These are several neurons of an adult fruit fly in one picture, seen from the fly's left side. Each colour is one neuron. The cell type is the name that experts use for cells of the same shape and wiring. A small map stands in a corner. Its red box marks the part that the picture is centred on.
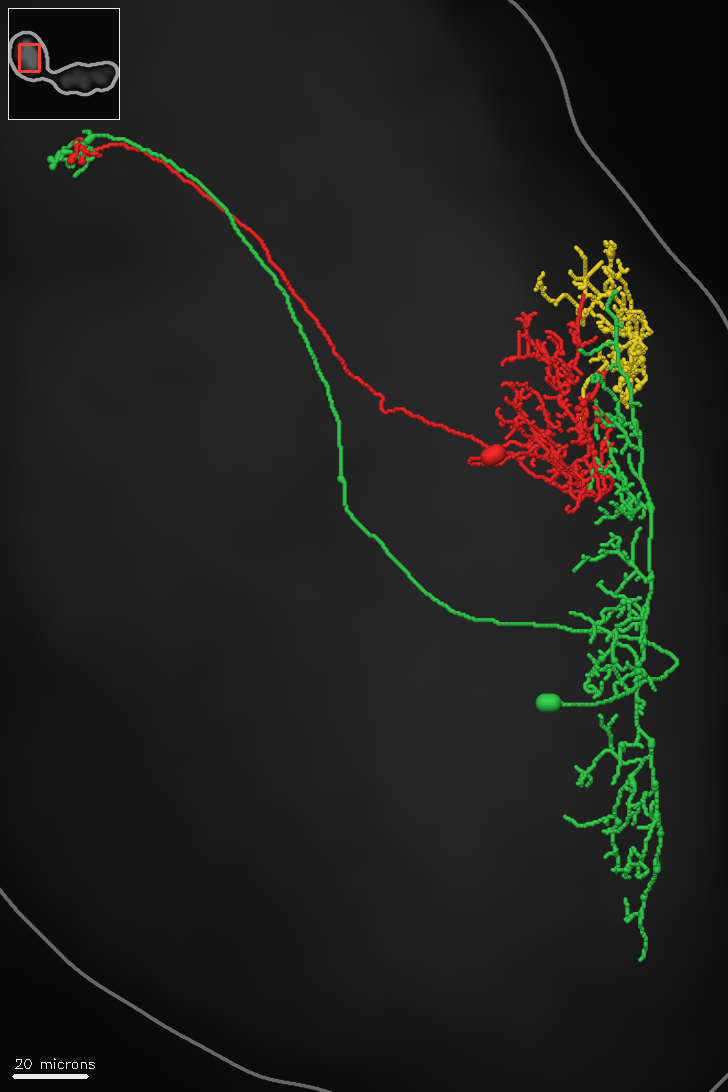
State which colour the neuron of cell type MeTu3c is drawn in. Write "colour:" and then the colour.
colour: red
